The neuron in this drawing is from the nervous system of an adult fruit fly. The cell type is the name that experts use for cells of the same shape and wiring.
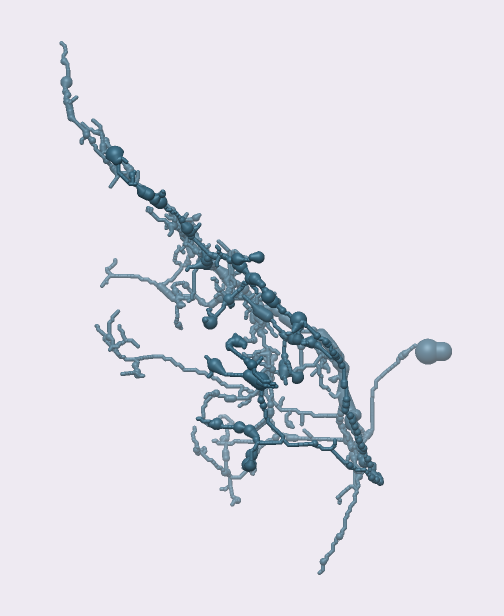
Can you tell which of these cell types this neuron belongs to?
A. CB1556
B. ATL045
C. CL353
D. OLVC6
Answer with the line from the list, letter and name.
B. ATL045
